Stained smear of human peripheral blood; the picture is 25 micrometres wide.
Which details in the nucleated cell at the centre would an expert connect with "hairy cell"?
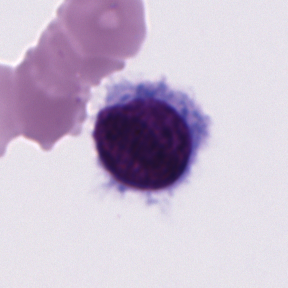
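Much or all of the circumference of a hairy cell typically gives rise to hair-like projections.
Here fine hair-like projections fringe the cell surface, so that part goes with a hairy cell.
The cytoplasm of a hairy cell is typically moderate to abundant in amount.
Less in keeping, I think, is that the nucleus fills most of this cell, with the cytoplasm forming its widest rim on the upper right side. I also notice the nuclear chromatin is dark purple and densely stained.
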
